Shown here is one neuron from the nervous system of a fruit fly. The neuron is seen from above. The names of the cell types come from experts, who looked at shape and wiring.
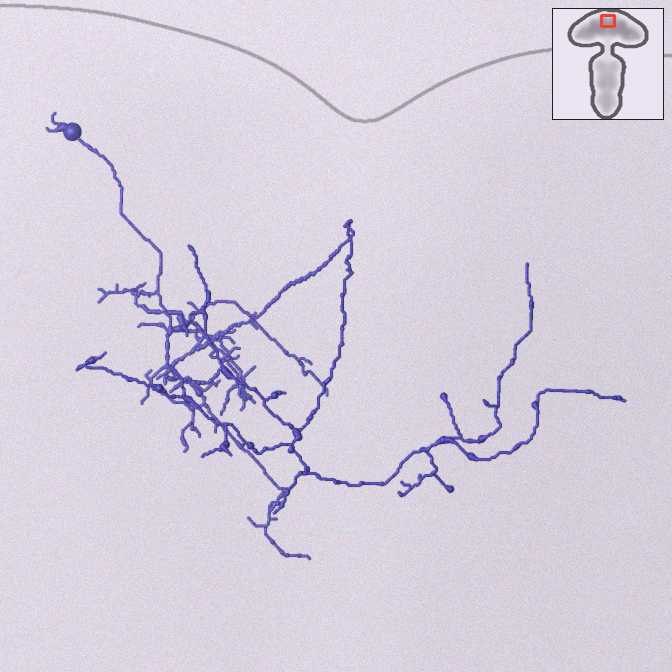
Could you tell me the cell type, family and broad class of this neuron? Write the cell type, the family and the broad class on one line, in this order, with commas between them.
SMP737, hemilineage FLAa2, central-brain intrinsic neuron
